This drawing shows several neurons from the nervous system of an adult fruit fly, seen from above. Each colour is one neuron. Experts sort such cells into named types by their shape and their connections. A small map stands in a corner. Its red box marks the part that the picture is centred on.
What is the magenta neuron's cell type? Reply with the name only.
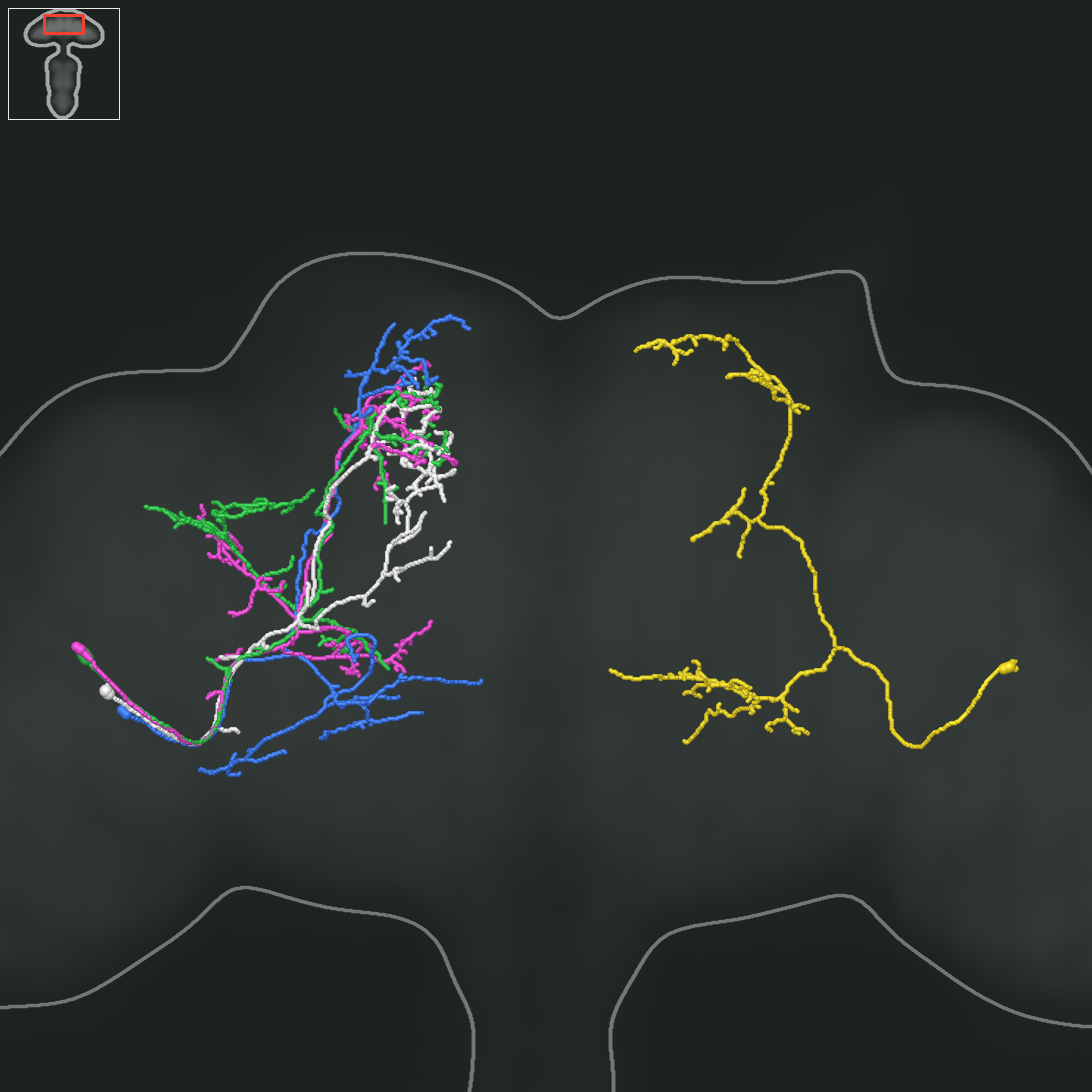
SMP207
